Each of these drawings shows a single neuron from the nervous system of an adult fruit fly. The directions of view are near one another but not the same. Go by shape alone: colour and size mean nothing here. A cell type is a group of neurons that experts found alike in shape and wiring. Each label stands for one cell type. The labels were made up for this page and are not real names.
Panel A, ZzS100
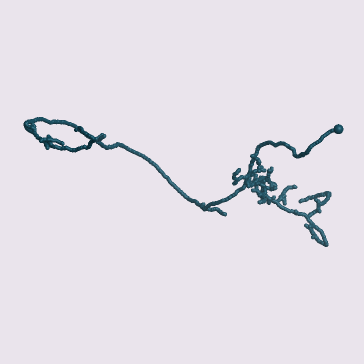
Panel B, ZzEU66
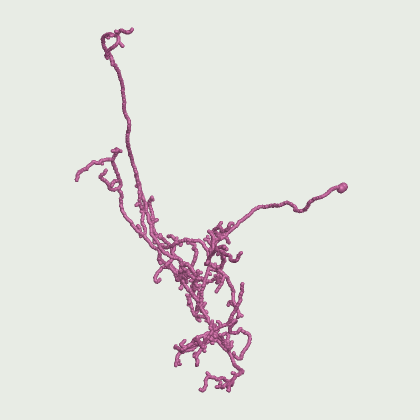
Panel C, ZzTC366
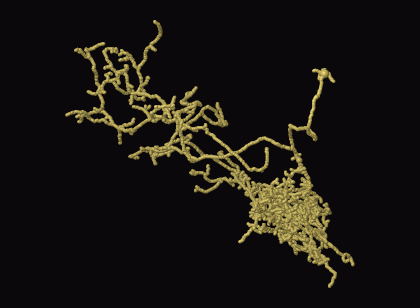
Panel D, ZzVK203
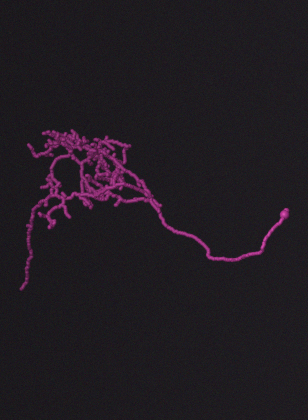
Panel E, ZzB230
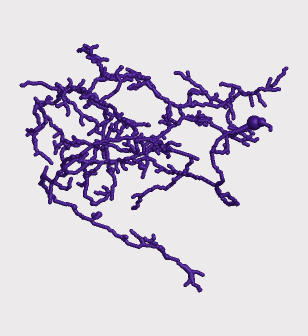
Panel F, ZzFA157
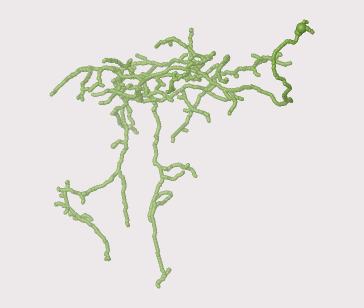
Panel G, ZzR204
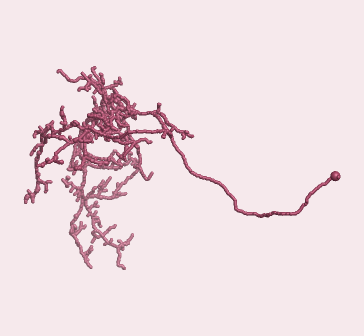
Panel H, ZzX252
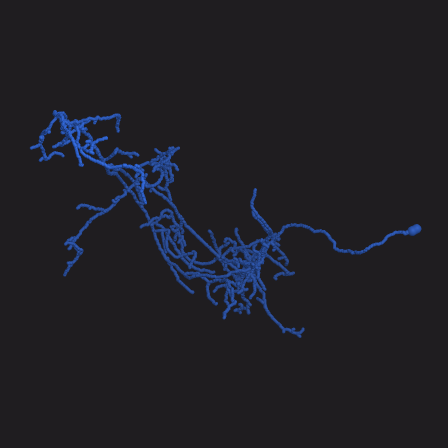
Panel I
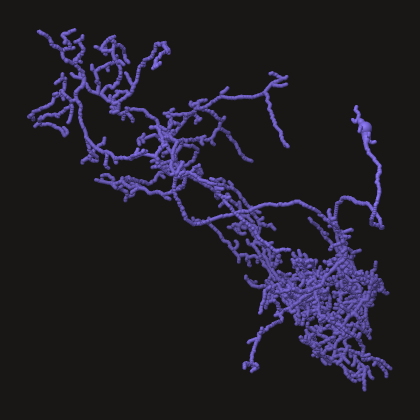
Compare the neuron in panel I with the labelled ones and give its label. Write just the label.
ZzTC366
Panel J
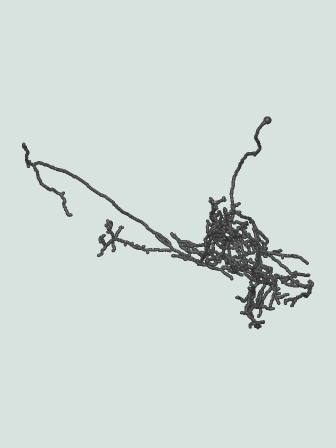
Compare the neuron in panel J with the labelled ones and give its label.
ZzEU66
